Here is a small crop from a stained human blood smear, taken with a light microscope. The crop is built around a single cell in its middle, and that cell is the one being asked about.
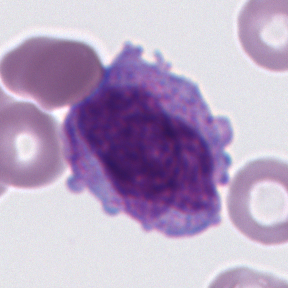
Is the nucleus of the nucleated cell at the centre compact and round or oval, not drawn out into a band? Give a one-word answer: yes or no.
Yes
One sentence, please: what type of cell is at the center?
Occupying the centre of the crop is an atypical promyelocyte.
